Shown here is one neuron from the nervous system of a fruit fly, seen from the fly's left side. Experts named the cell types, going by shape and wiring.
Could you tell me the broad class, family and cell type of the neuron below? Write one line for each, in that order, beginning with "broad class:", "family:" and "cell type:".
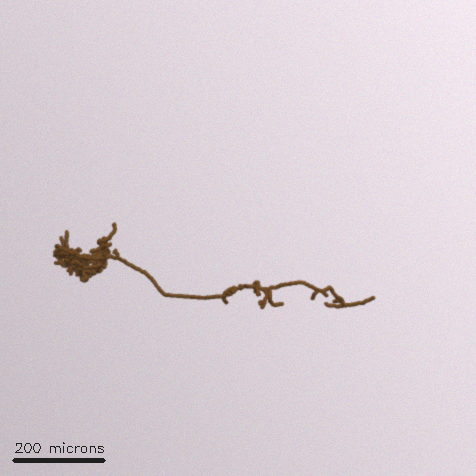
broad class: descending neuron
family: DNge
cell type: DNge062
